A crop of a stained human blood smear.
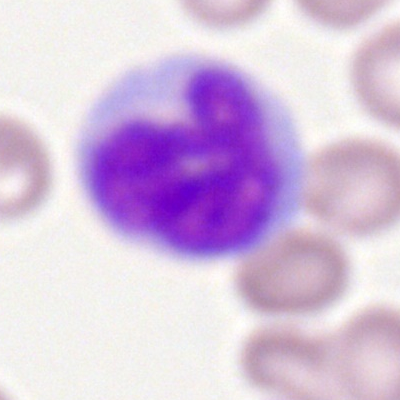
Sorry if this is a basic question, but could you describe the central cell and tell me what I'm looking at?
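The cell has a round, smooth outline. Its nucleus is folded, cut by a deep notch from the top, and fills most of the cell. No coarse granules are seen in the cytoplasm. Cell type: monocyte.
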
